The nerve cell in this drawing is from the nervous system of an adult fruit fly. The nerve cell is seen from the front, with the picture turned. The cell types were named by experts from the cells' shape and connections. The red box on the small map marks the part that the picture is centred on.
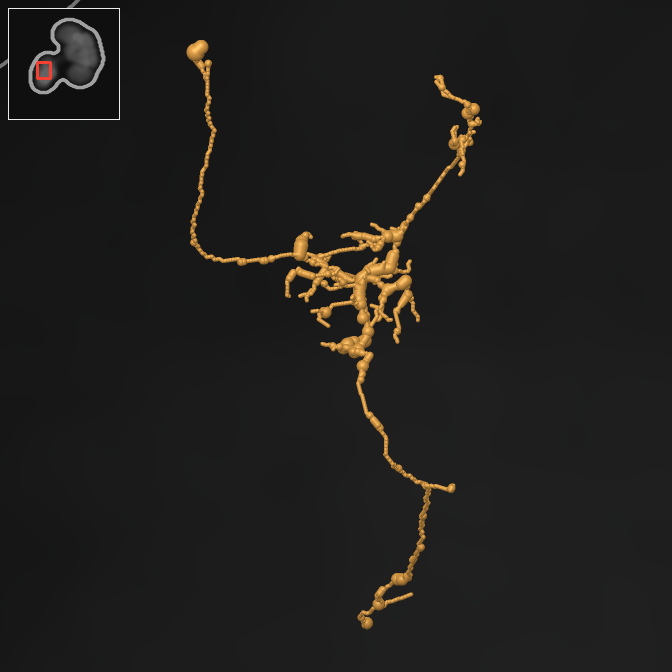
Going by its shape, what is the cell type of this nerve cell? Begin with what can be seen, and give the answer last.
The cell body is at the upper left of the picture. The picture shows dozens of branch ends. It is a nerve-cord intrinsic neuron. It is of cell type IN10B052.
